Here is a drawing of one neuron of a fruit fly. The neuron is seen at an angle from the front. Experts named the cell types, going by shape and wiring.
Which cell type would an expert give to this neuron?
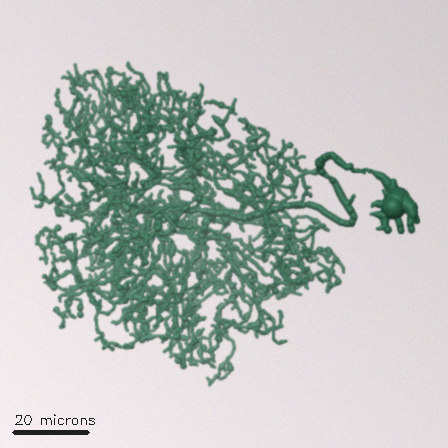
lLN1_a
